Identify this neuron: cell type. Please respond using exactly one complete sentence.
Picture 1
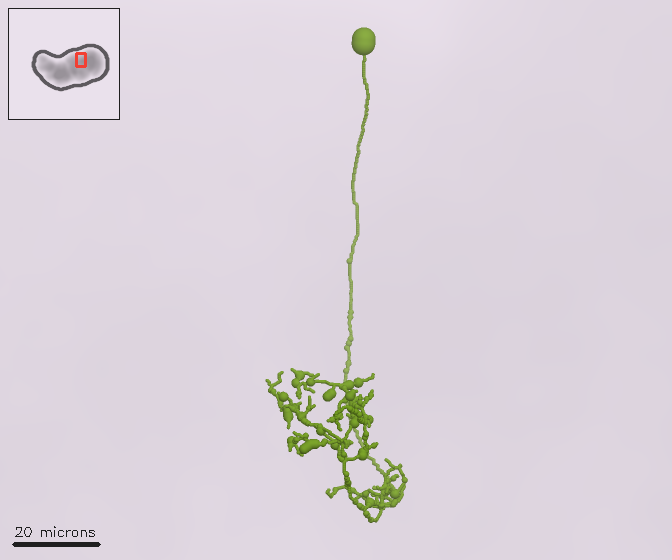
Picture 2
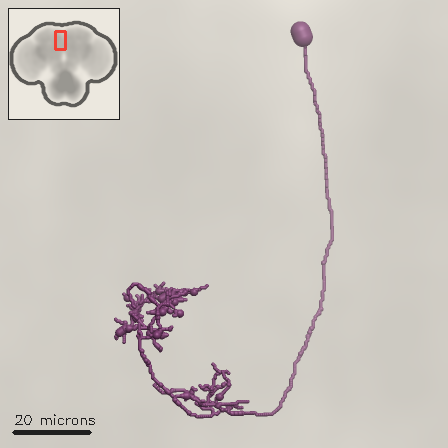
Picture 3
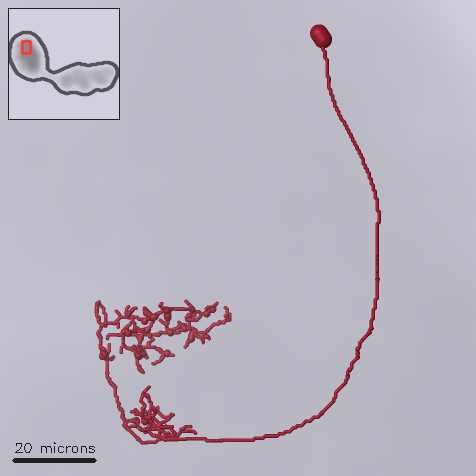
The cell type name vDeltaG applies to this neuron.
